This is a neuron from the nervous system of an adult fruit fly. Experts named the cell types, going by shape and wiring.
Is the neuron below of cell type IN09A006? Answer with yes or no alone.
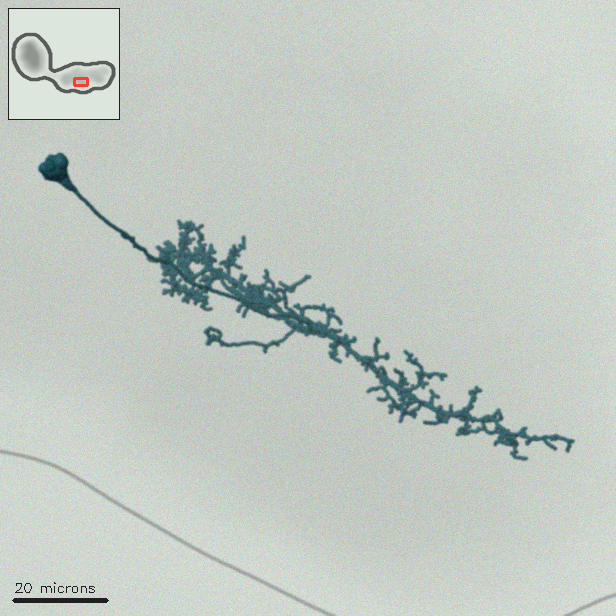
no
